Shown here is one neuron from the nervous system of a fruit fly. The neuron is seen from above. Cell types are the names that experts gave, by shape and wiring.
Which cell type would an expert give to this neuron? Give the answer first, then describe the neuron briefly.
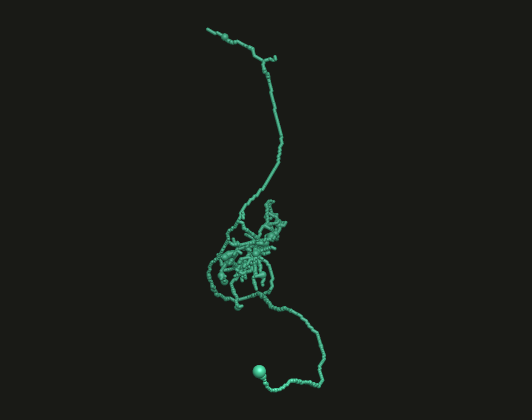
The cell type is FC1D. It is a central-brain intrinsic neuron. The cell body can be seen at the bottom of the picture. In this view it is more than twice as tall as it is wide.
